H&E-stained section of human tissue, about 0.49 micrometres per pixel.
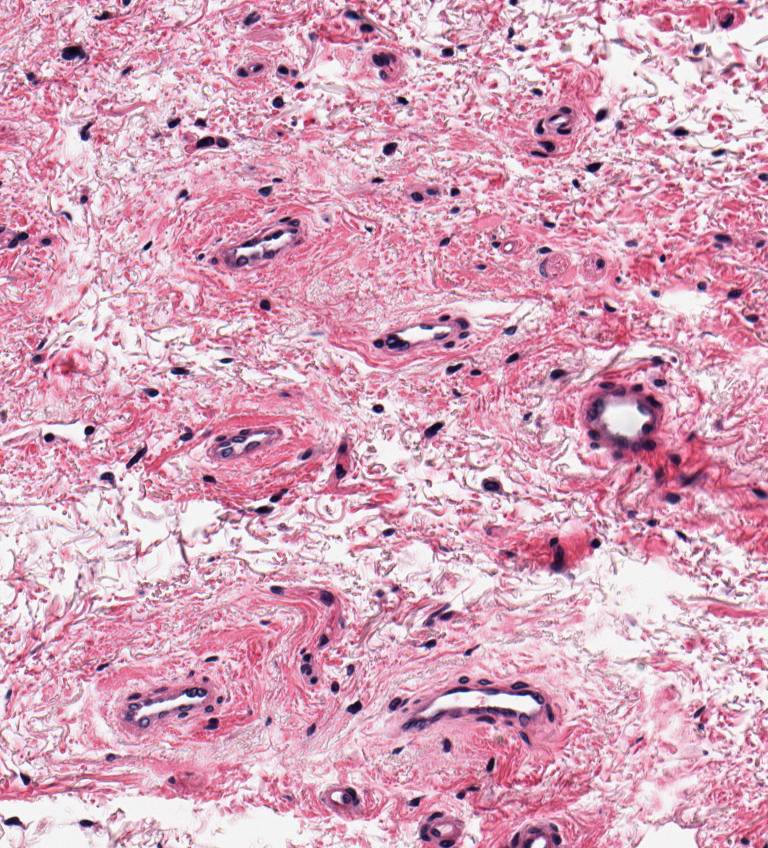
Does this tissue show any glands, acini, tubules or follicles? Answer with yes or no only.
No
